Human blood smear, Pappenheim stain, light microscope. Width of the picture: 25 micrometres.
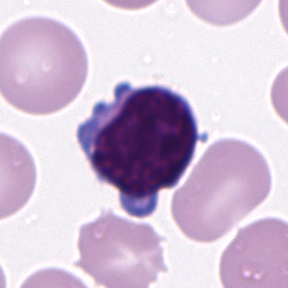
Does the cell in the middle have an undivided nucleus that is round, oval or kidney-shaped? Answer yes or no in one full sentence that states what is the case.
Yes, within this cell the nucleus is one round, oval or kidney-shaped compact mass.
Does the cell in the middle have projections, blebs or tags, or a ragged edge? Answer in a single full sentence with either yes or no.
Yes, projections, blebs or tags, or a frayed edge, mark the outline of the cell.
